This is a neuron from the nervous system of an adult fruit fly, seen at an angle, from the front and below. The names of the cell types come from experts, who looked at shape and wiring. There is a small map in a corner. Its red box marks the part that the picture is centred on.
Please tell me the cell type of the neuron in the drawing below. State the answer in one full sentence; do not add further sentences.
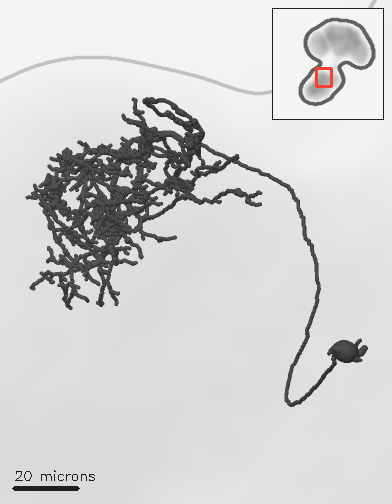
The neuron is typed under the name IN02A019.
